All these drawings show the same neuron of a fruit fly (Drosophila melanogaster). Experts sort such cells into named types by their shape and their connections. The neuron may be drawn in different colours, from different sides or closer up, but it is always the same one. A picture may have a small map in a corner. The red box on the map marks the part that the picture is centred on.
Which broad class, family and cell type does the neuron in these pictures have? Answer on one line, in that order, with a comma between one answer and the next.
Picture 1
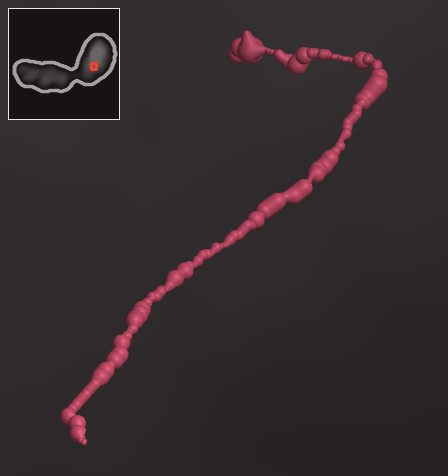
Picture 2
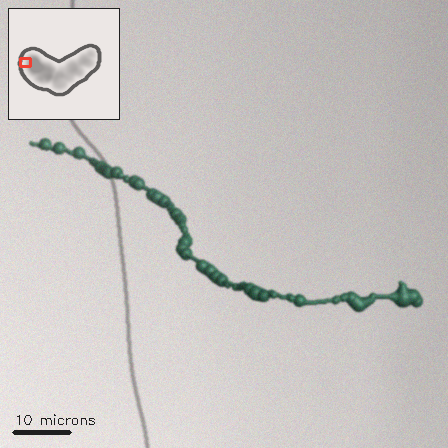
photoreceptor or other optic-lobe sensory neuron, class visual, R7p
